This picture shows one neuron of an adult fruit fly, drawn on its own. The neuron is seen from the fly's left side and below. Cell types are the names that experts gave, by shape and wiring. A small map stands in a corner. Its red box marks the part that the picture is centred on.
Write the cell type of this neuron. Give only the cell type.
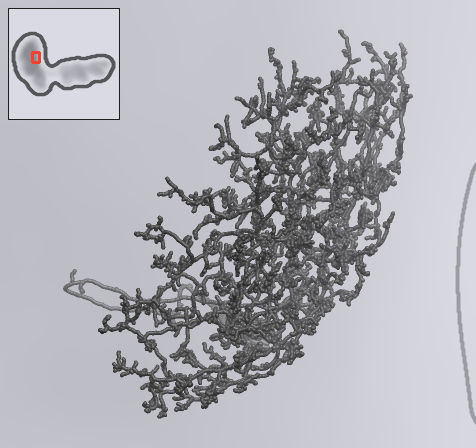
Li17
